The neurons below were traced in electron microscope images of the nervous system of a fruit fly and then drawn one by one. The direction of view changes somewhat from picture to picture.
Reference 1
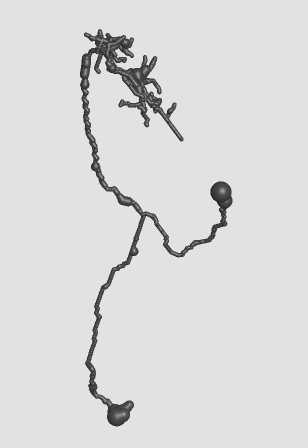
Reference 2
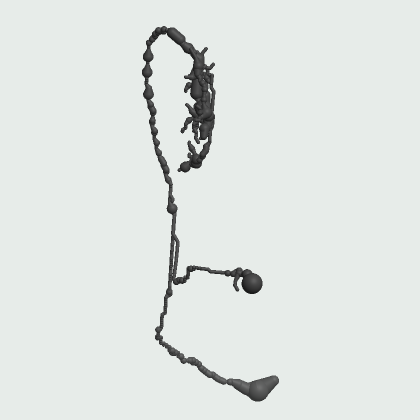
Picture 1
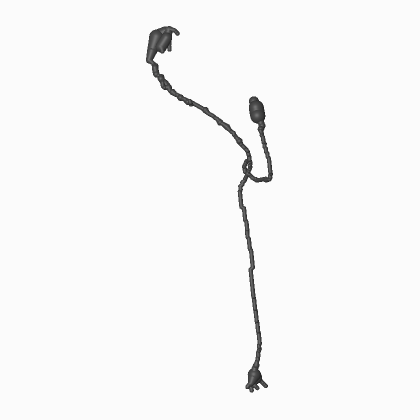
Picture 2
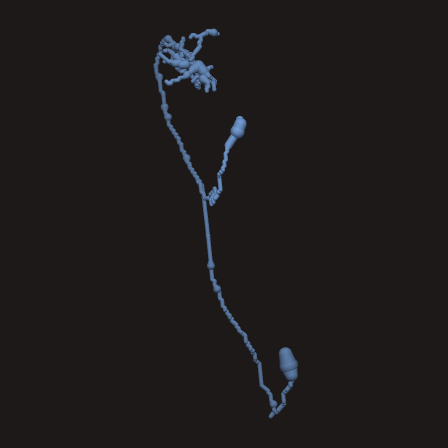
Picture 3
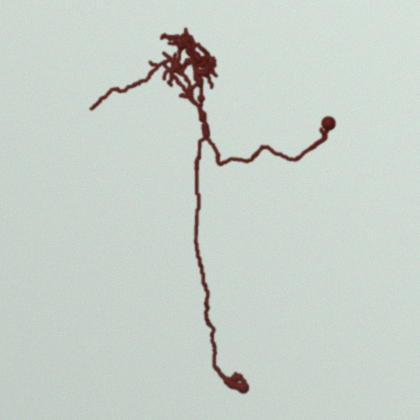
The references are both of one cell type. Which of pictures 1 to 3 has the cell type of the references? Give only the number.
2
